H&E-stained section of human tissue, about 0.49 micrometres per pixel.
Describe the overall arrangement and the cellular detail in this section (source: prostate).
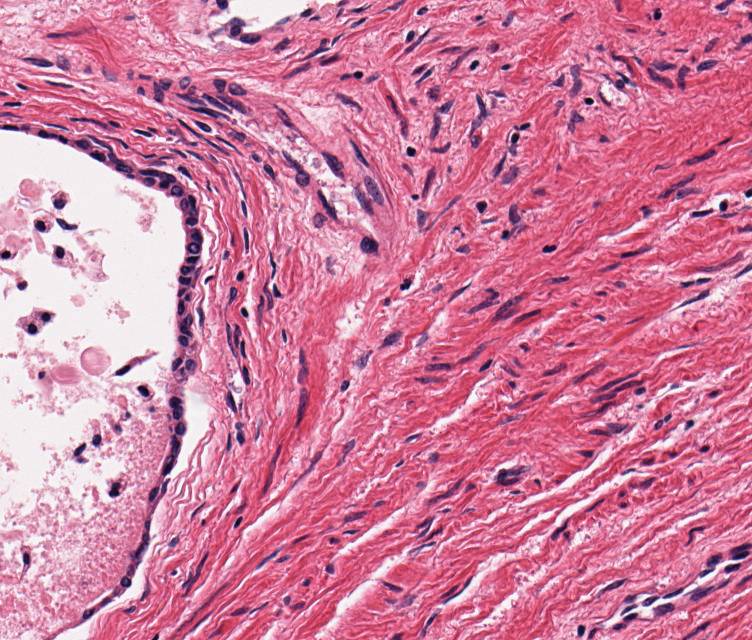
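So: a large open lumen along the left edge, and dense pink stroma filling the rest. Up in the lumen, scattered detached rounded cells with dark round nuclei. The stroma holds spindle cells with elongated dark nuclei among pink fibres. Beside the lumen, those fibres curve parallel to its wall.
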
